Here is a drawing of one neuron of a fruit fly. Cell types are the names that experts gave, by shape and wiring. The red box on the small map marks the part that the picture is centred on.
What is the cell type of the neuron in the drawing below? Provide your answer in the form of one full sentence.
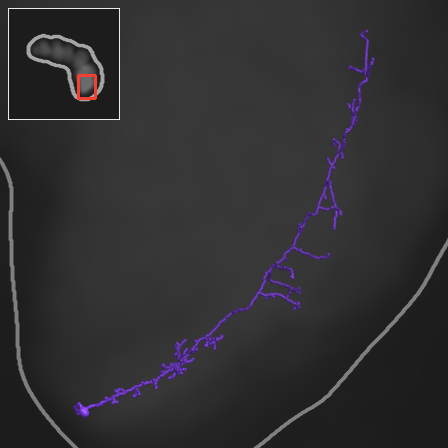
This neuron is given the cell type Cm10.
